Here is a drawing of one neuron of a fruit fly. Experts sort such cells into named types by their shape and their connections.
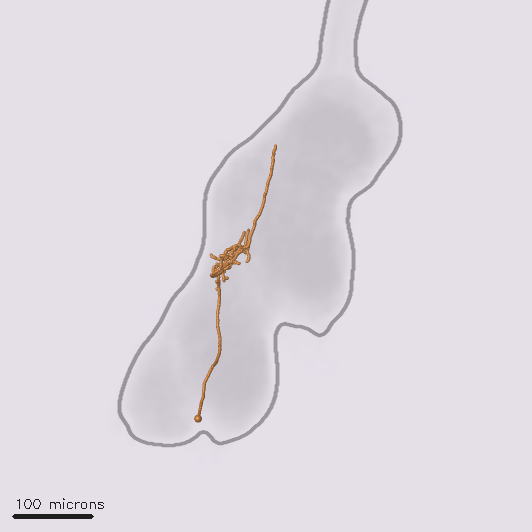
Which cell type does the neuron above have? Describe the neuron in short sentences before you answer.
By the scale bar it is about 350 microns tall in this view. In this view it is more than twice as tall as it is wide. This is a nerve-cord intrinsic neuron. The cell type is IN06A133.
